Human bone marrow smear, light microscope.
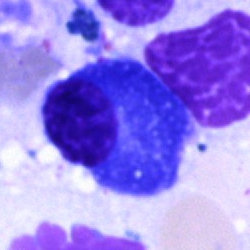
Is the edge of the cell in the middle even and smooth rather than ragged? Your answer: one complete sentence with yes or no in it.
Yes, it is a smooth edge that the cell has.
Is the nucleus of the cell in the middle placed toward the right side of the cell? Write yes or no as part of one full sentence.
No, rather than to the left, most cytoplasm lies to the right of the nucleus.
